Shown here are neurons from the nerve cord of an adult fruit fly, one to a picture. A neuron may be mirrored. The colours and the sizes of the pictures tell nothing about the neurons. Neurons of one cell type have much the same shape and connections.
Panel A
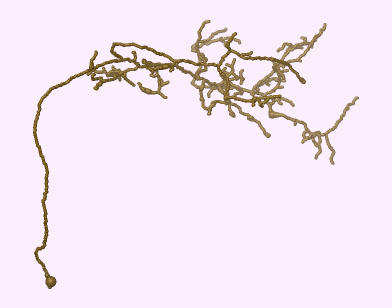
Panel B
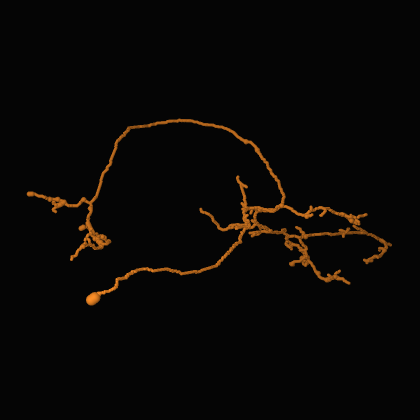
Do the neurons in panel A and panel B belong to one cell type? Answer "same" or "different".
different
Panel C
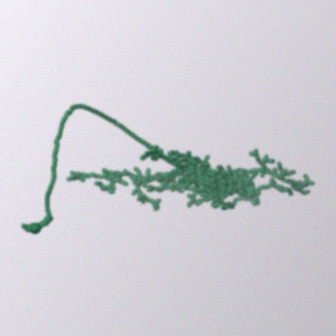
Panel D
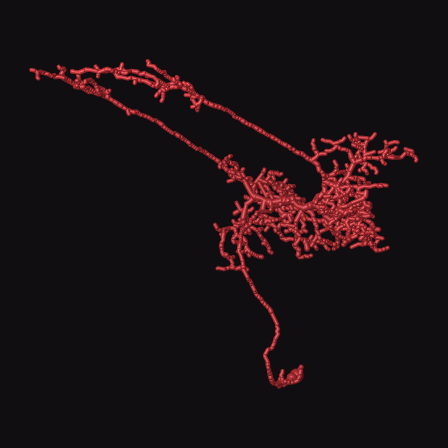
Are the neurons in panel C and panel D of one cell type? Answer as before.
same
